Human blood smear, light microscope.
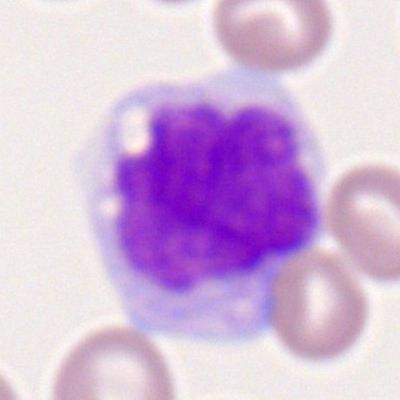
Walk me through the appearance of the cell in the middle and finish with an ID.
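An irregular, somewhat angular outline, rather than a smoothly round one, bounds this cell. Folded and lobulated, the nucleus has indentations across its surface. A few small clear vacuoles lie at the left side of the cell, near the nucleus. No coarse distinct granules are visible in the cytoplasm. The cell is a monocyte.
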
